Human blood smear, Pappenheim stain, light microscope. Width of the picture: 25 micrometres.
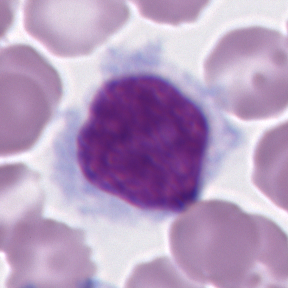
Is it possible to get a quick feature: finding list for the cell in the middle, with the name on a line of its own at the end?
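Border: irregular and ragged, not smooth
Cytoplasm: pale greyish blue
Cytoplasmic rim: wider upper left than lower right
Chromatin: dark purple, dense, slightly clumped throughout
Nucleus: about 12 micrometres across
Name: hairy cell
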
